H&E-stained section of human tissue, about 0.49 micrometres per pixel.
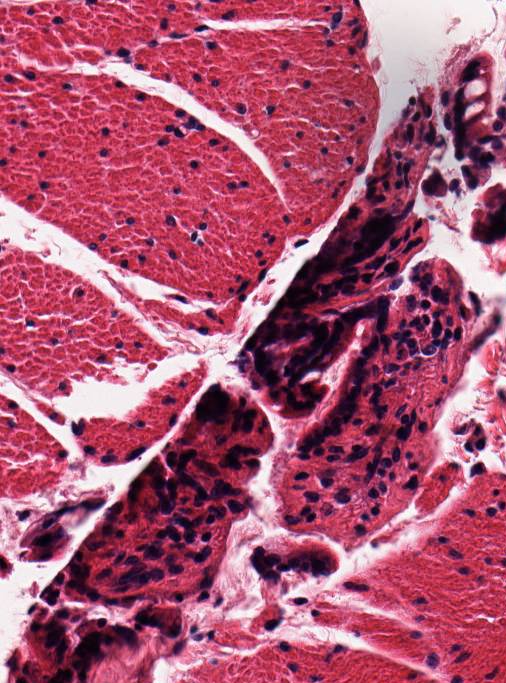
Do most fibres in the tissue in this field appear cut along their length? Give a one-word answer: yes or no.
No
